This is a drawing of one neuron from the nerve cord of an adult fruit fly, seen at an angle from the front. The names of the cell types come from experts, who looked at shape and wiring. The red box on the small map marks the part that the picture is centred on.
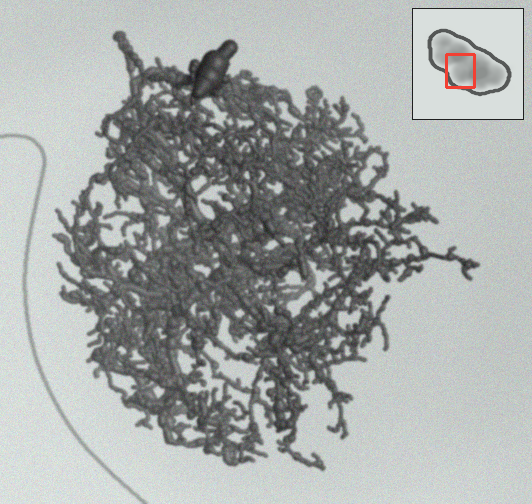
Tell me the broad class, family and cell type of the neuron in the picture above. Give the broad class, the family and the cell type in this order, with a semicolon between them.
nerve-cord intrinsic neuron; hemilineage 19A; IN19A005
